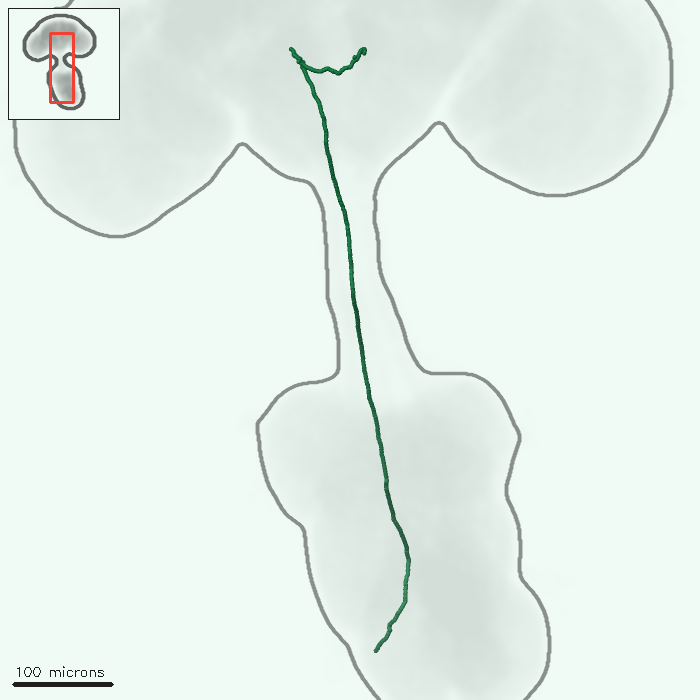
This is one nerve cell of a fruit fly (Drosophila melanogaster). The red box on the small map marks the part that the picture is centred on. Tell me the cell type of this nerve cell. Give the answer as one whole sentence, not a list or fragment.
This particular nerve cell has the cell type LgAG8.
